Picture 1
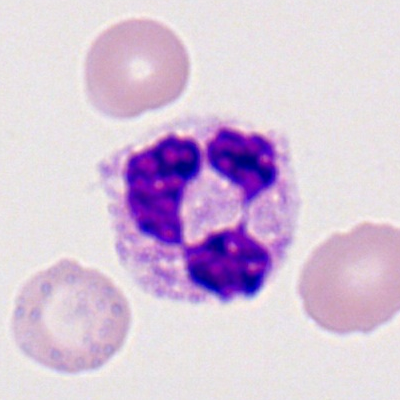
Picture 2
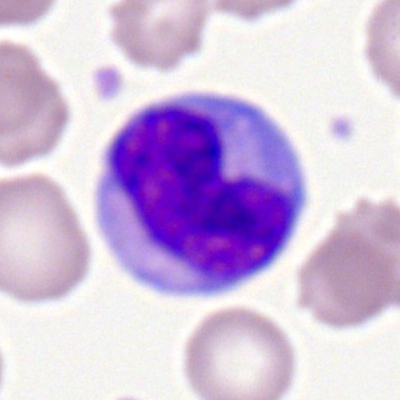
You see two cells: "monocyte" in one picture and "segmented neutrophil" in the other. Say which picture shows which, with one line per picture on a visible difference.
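The cell in picture 1 is a segmented neutrophil. The cytoplasm holds many fine, small lilac granules.
The cell in picture 2 is a monocyte. No distinct granules are seen in the cytoplasm.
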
